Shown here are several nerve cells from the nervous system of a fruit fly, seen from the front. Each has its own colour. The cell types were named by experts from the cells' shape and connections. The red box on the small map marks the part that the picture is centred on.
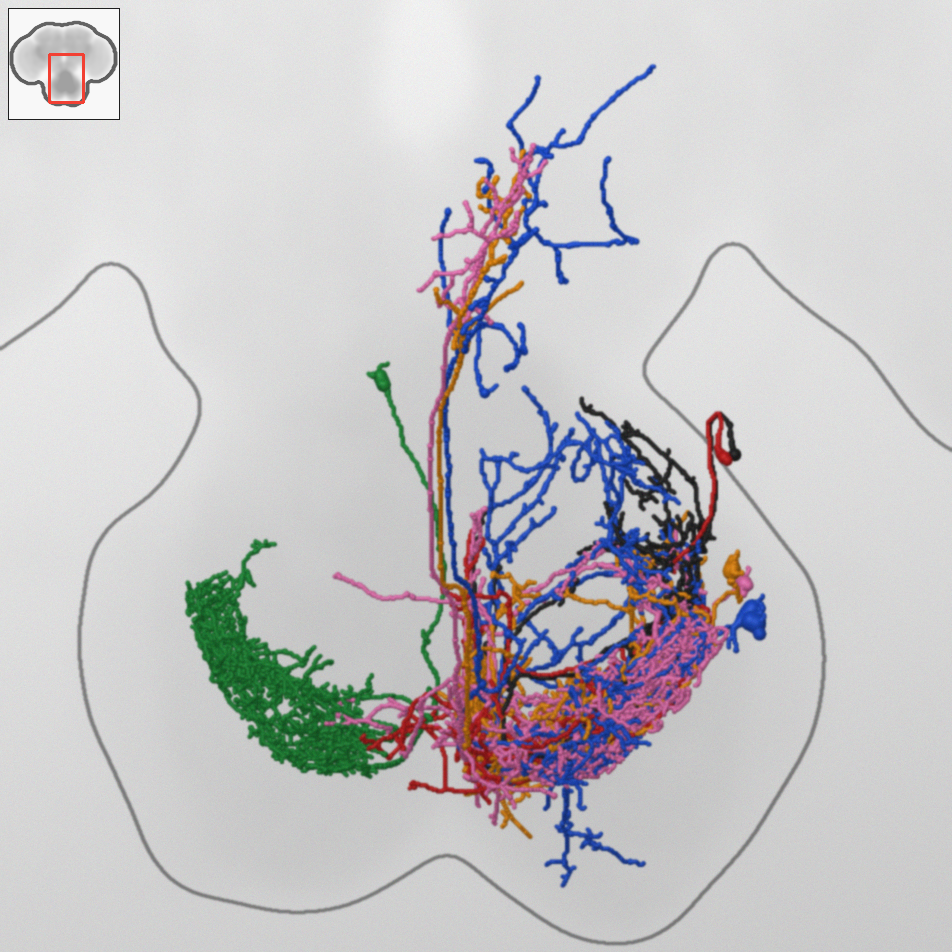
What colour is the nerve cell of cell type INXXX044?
green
